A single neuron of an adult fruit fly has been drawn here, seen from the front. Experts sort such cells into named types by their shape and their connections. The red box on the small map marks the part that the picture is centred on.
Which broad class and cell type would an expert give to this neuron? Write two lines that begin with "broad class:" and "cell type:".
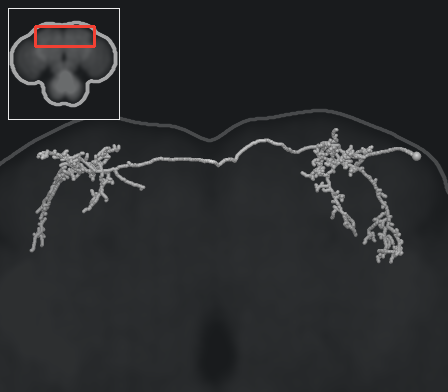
broad class: central-brain intrinsic neuron
cell type: SLP462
